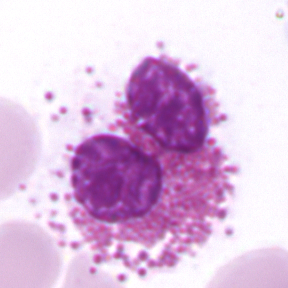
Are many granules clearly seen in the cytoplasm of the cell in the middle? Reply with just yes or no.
Yes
